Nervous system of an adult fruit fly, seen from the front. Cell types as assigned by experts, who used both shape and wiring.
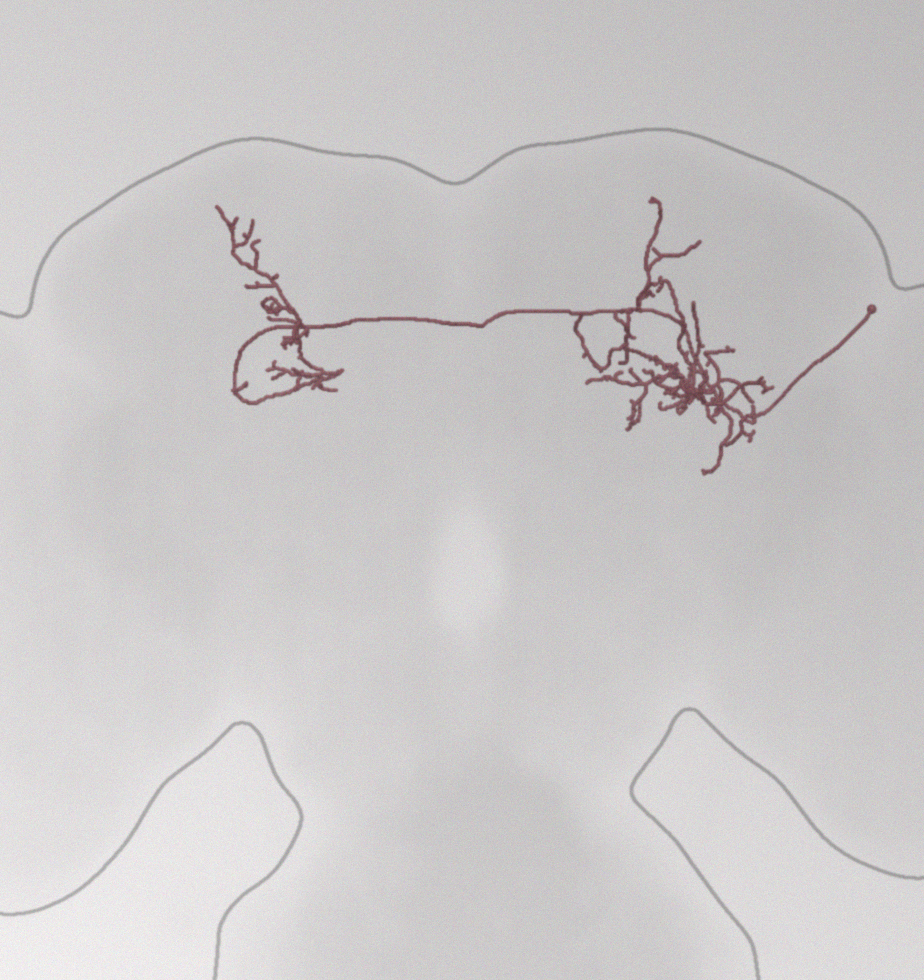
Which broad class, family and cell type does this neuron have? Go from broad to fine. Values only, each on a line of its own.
central-brain intrinsic neuron
hemilineage VPNp&v1_posterior
PLP154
